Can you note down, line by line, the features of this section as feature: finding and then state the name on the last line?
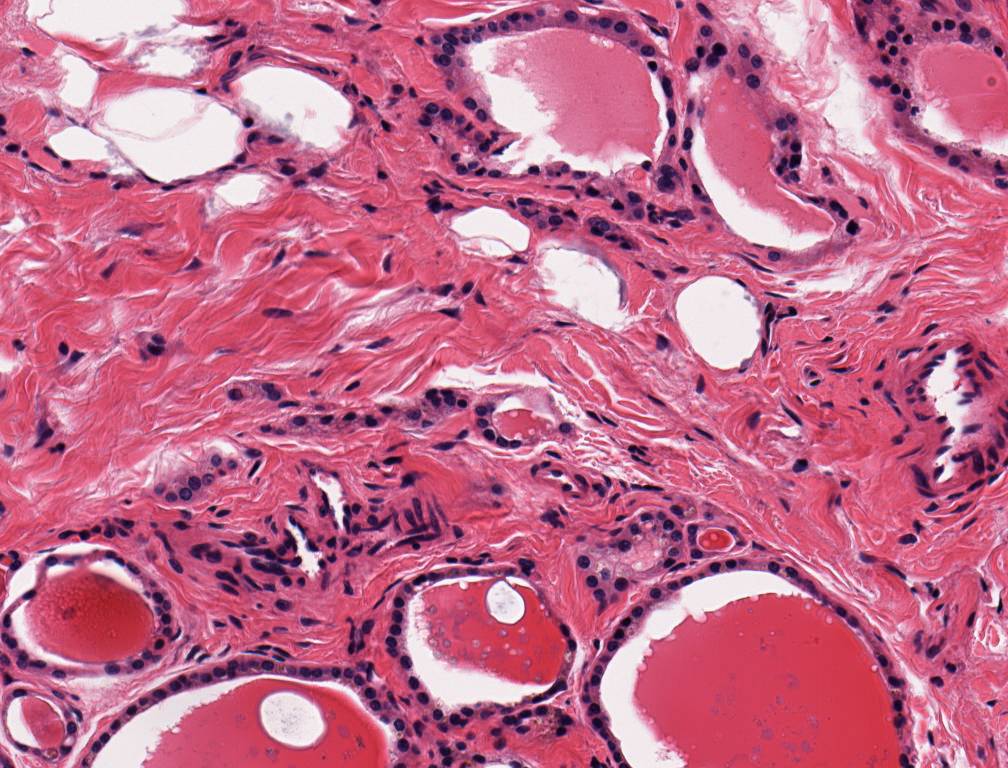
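Follicles: round and oval, grouped along top and bottom of the field
Stroma: broad band of dense collagen across the middle
Lining: single layer of cuboidal to flattened cells
Nuclei: small, round, darkly stained
Compressed follicles: small, with slit-like lumens, in the stroma just below the middle
Name: thyroid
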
